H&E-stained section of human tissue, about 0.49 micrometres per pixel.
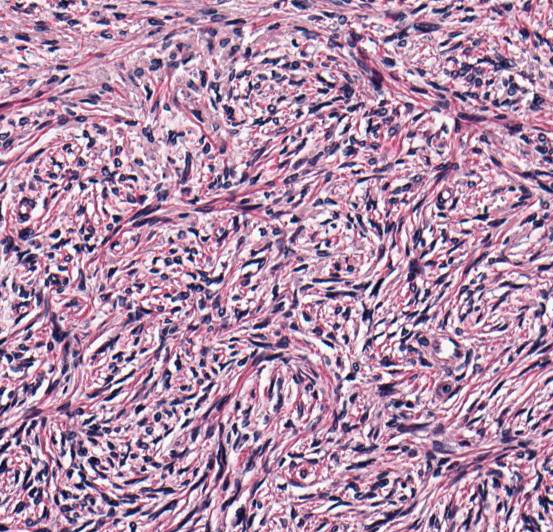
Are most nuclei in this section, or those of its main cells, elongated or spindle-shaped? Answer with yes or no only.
Yes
